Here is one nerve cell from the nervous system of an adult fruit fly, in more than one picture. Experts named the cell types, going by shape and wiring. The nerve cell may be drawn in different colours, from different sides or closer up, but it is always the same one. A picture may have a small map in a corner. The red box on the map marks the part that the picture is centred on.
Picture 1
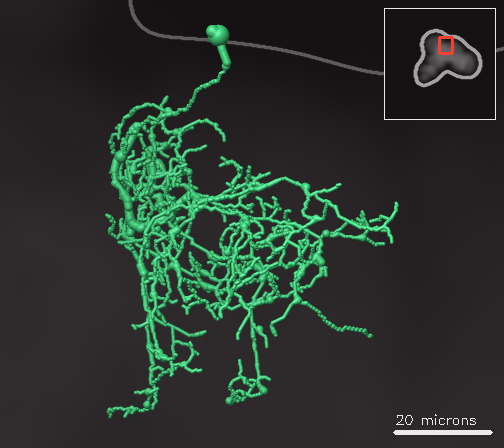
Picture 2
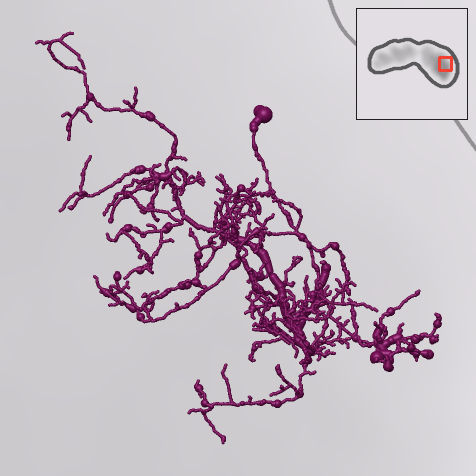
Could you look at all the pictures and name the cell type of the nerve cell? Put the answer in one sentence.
The cell type is AVLP349.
